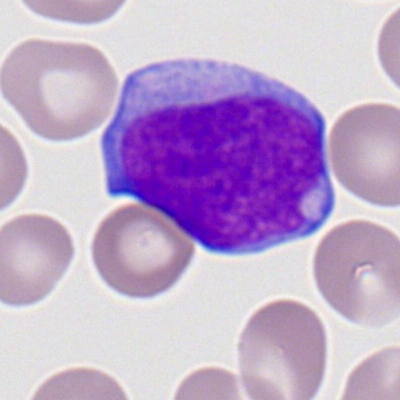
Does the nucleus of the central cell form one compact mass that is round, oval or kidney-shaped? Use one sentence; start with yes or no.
Yes, the nucleus is neither lobed nor folded but one compact round, oval or kidney-shaped mass.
